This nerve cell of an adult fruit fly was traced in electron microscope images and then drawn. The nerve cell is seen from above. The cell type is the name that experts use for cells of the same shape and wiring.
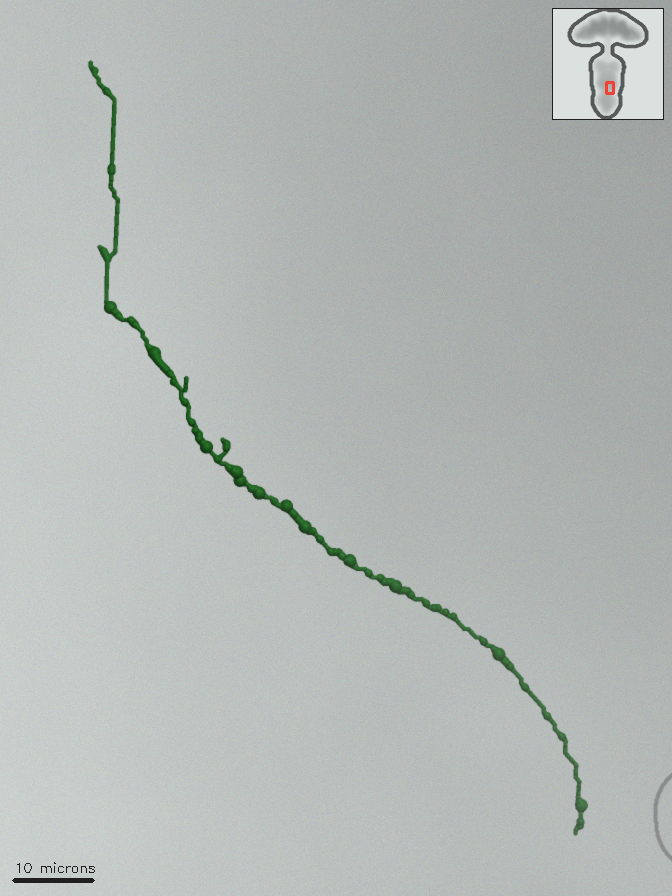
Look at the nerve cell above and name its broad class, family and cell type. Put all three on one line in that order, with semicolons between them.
sensory neuron entering the nerve cord; class mechanosensory tactile; SNta43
